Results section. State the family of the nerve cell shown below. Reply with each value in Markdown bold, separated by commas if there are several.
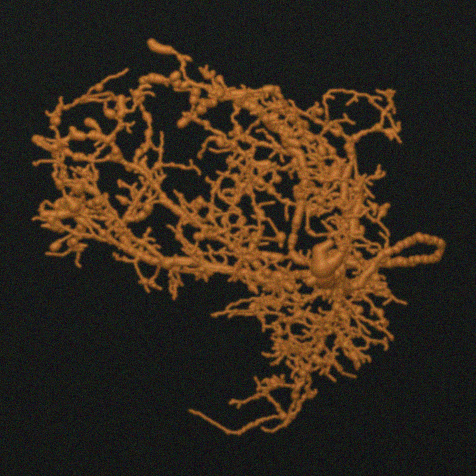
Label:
**hemilineage 09A**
